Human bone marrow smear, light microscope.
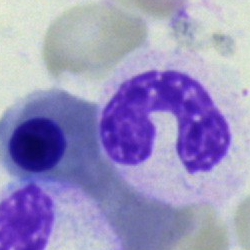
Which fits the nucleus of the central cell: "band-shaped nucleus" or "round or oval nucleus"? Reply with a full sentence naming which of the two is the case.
The nucleus of the cell is curved into a band that has no separate lobes.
